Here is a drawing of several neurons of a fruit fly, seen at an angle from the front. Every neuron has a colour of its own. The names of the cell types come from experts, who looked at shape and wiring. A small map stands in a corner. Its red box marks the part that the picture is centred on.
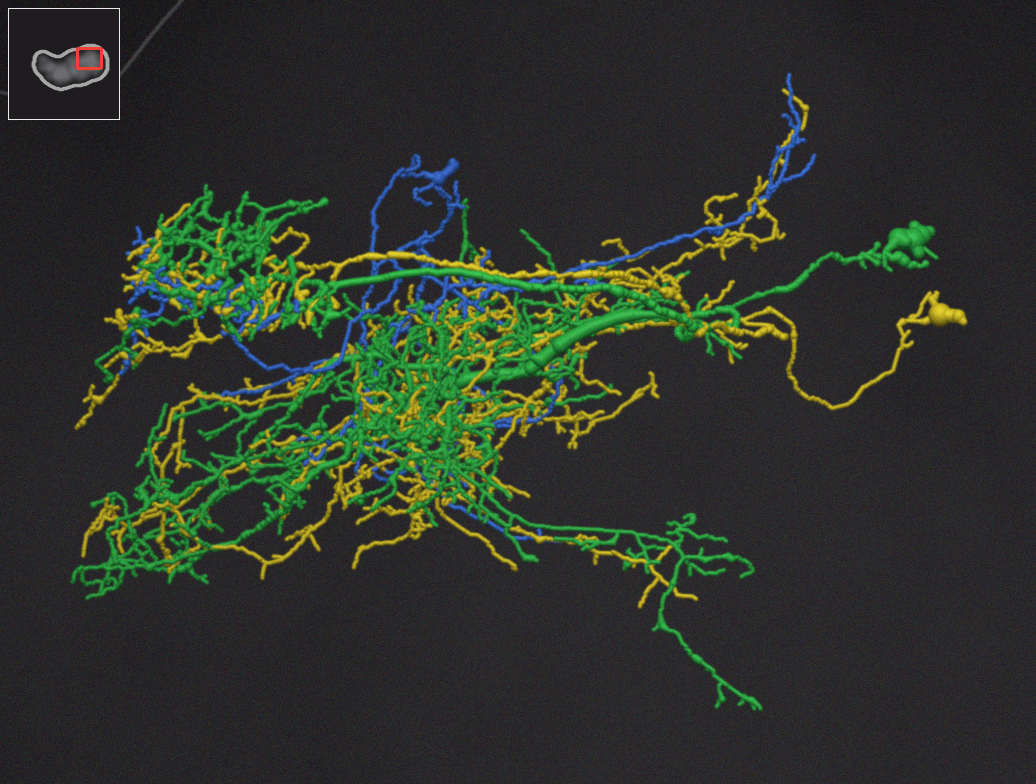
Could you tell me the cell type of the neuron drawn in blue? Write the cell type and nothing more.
SMP266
